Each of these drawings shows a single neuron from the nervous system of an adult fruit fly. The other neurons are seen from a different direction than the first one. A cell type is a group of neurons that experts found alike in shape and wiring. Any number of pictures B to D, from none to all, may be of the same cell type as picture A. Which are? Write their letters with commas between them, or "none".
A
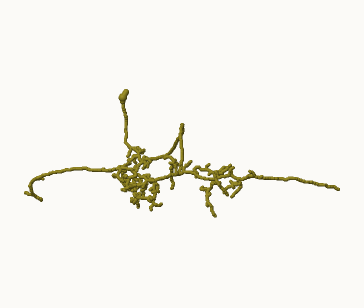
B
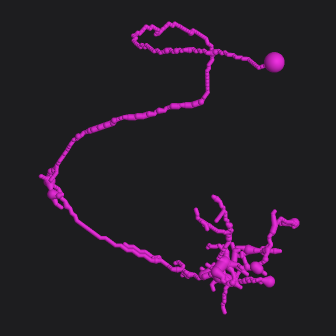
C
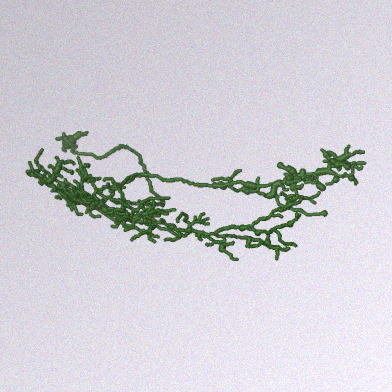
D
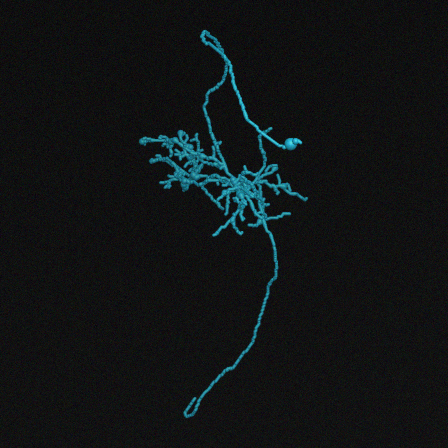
none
